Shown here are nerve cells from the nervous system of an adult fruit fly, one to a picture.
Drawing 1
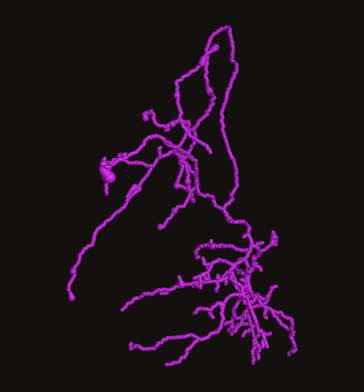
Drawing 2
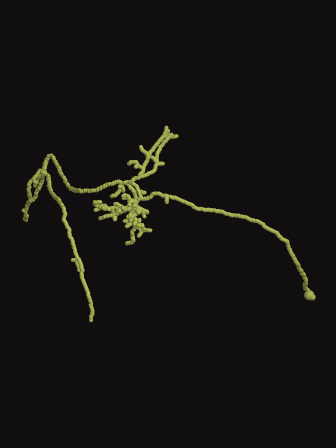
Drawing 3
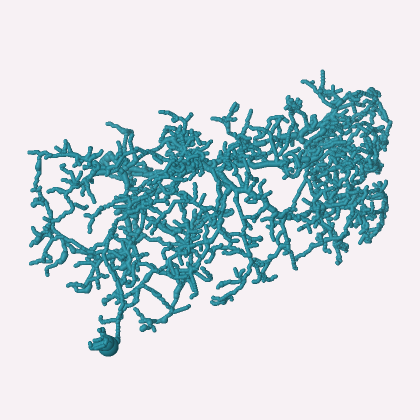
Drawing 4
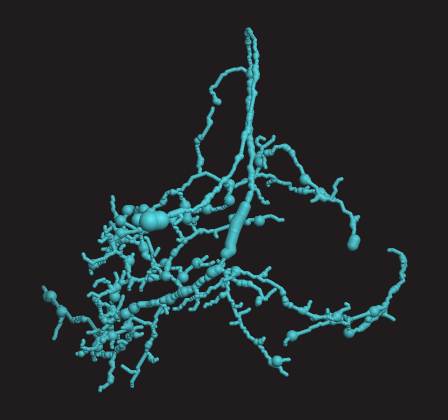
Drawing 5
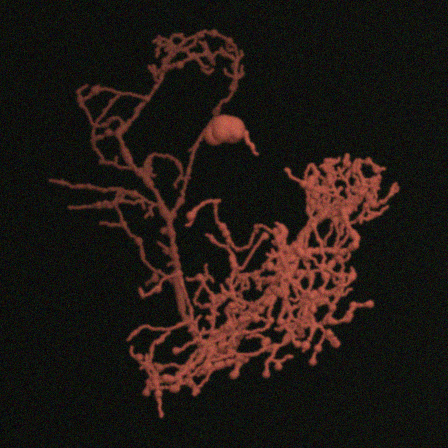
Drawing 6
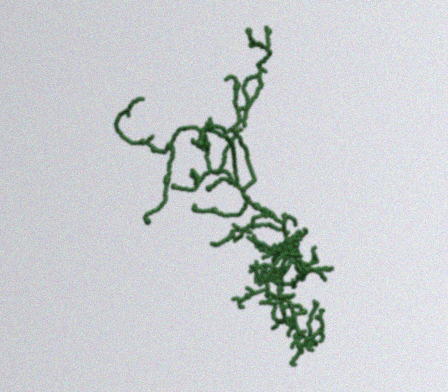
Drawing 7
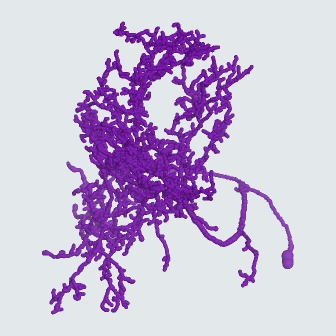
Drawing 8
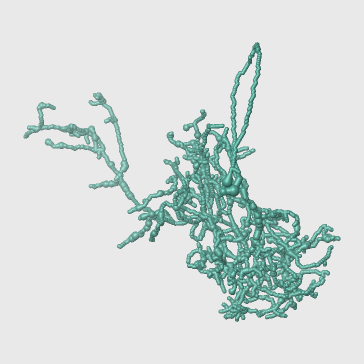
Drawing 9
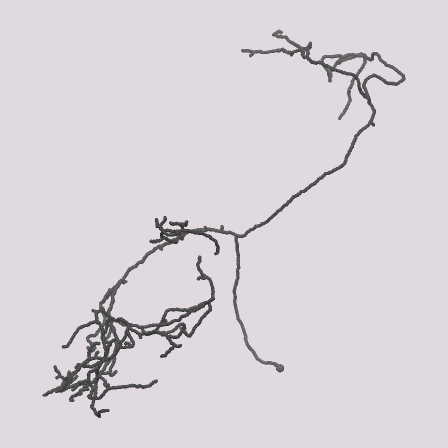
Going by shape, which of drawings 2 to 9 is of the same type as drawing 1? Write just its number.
6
